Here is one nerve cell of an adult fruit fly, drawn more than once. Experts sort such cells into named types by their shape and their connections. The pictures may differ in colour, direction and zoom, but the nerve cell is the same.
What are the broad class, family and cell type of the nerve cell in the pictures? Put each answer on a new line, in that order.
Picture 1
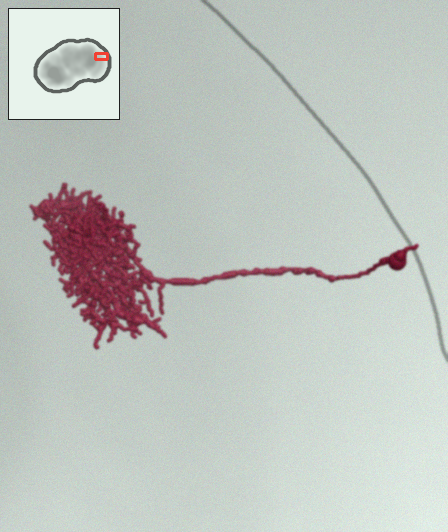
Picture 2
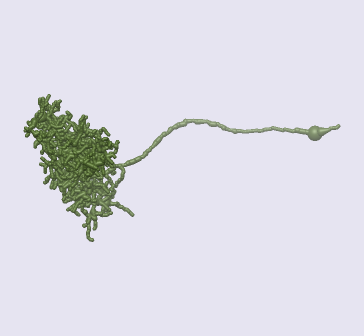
optic-lobe intrinsic neuron
Pm
Pm4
